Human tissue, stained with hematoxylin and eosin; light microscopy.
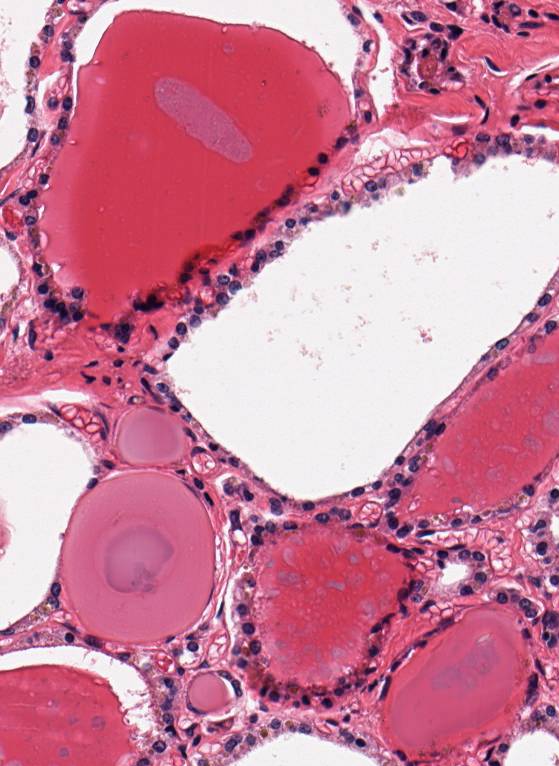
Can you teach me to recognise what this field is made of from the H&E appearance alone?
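My reading is thyroid follicle. The whole field is closely packed round to oval follicles of widely varying size, most holding homogeneous pink colloid.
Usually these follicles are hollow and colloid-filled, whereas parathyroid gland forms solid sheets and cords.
A single layer of flattened to low cuboidal epithelial cells lines each, and the stroma between is scant and thin.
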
